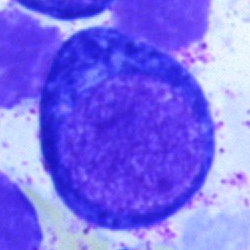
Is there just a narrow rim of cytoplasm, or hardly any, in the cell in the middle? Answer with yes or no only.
Yes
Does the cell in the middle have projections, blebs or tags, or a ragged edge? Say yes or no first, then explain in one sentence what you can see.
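No. The cell outline is smooth and oval.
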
